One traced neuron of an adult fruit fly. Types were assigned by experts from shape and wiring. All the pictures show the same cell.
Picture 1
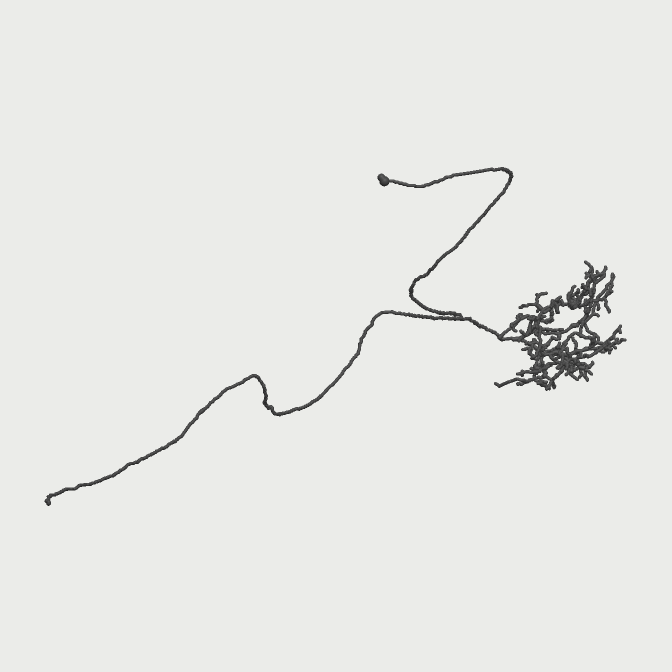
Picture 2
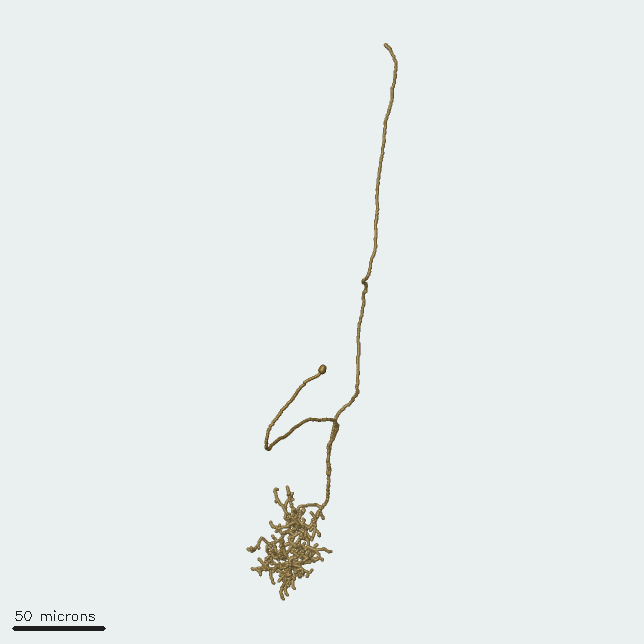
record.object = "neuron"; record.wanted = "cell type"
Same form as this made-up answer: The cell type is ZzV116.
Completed: The cell type is IN23B087.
